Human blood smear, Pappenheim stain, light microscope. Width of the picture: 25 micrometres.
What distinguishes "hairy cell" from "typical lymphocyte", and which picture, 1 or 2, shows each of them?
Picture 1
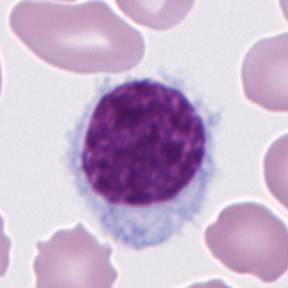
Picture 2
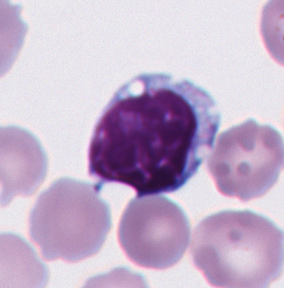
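The first picture is the hairy cell, the second the typical lymphocyte. See how the hairy cell's border is irregular and frayed, with fine hair-like projections around much of it. Its cytoplasm forms a broader zone below the round nucleus than above it. In the typical lymphocyte, the roughly round nucleus fills most of the cell, leaving a narrow rim of cytoplasm, widest on the right.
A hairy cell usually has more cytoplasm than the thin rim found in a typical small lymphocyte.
The nuclei measure about 11 micrometres across in the hairy cell and about 10 in the typical lymphocyte. Both cytoplasms are pale grey-blue. The hairy cell's chromatin is coarse, clumped into dark patches with lighter areas between. The typical lymphocyte has one small clear vacuole at the upper left.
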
